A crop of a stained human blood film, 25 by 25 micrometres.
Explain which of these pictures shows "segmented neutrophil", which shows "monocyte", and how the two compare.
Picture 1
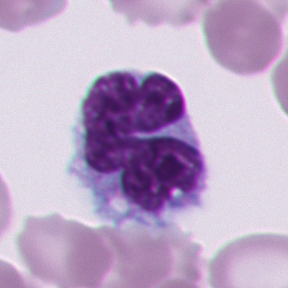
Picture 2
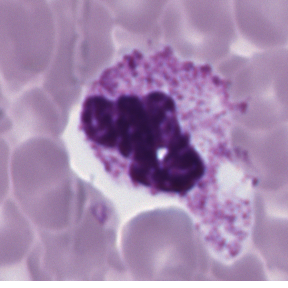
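The monocyte is in picture 1 and the segmented neutrophil in picture 2. In picture 1, a pale cleft cuts into the nucleus from its right side toward the centre, and a small clear spot lies at the lower right edge of the nucleus. The chromatin stains dark purple in both, looking clumped in picture 1 and dense in picture 2. The cytoplasm of the monocyte is pale bluish-grey, whereas that of the segmented neutrophil holds many small purple granules. Those granules still leave the outline of the nucleus plainly visible, and on the left side of the cell the cytoplasm is pale and almost free of them.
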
